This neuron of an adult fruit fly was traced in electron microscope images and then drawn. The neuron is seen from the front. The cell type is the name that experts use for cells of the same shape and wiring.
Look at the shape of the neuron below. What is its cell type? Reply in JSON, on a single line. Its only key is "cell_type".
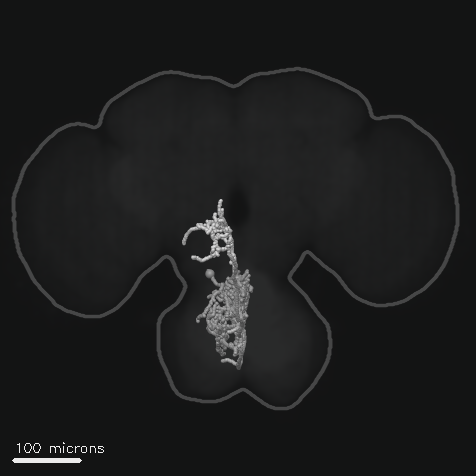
{"cell_type": "AN17A012"}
